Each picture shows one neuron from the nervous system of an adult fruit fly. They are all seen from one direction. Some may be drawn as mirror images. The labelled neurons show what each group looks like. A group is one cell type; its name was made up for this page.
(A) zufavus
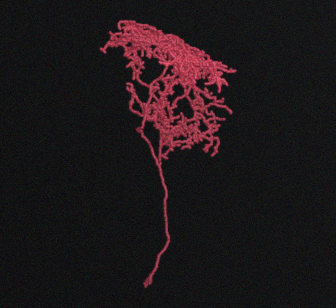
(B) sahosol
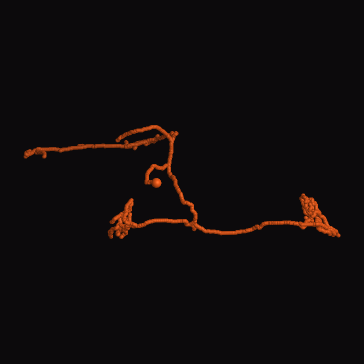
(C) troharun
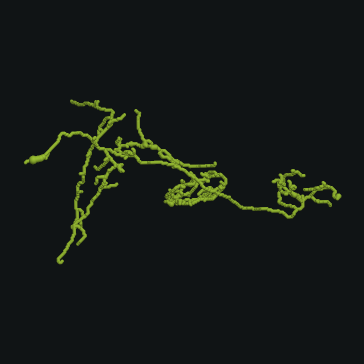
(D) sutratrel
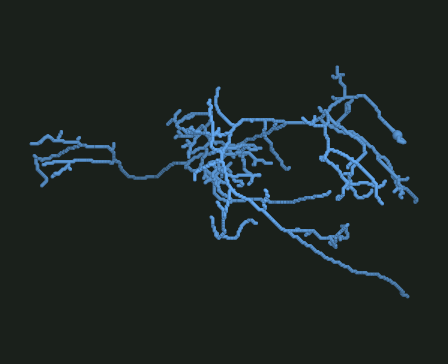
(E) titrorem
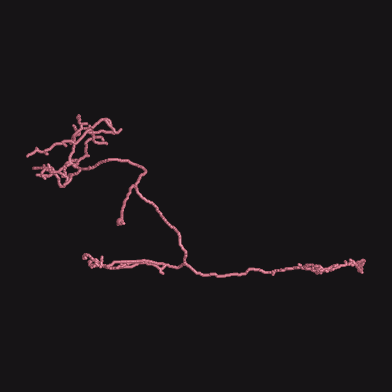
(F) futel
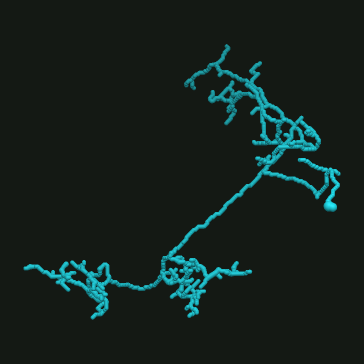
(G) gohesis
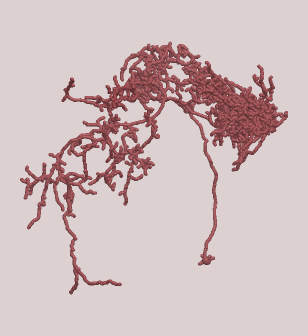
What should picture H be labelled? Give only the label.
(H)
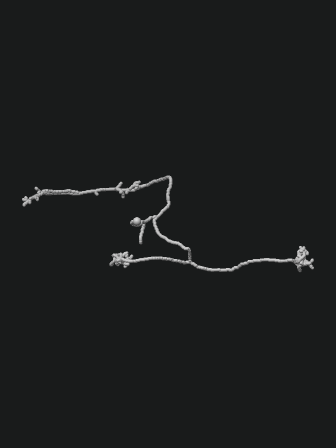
sahosol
